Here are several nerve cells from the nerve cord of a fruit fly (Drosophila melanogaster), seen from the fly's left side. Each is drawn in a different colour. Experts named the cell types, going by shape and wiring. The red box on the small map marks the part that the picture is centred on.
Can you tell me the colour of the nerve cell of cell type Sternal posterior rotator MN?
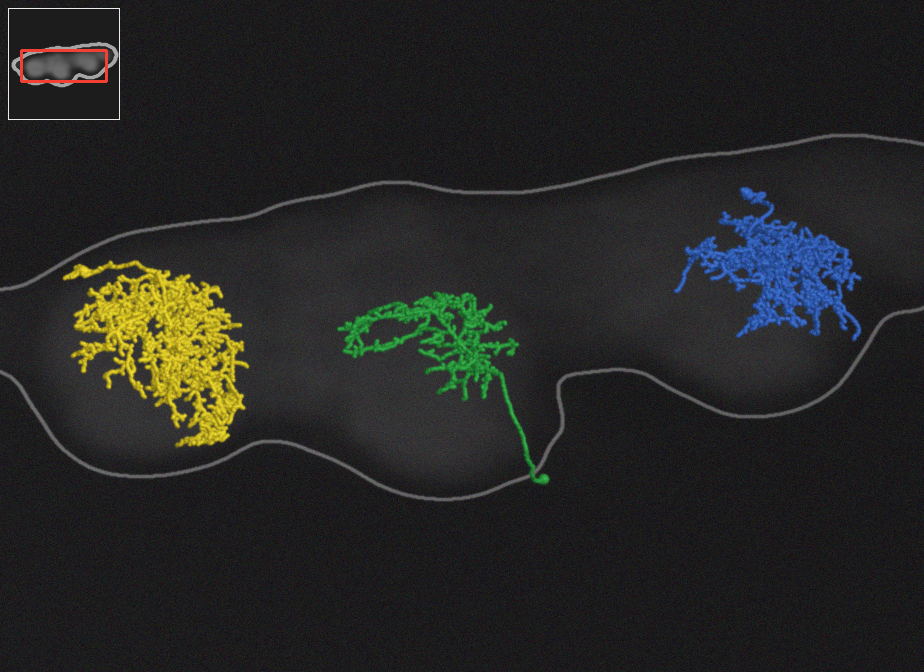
green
